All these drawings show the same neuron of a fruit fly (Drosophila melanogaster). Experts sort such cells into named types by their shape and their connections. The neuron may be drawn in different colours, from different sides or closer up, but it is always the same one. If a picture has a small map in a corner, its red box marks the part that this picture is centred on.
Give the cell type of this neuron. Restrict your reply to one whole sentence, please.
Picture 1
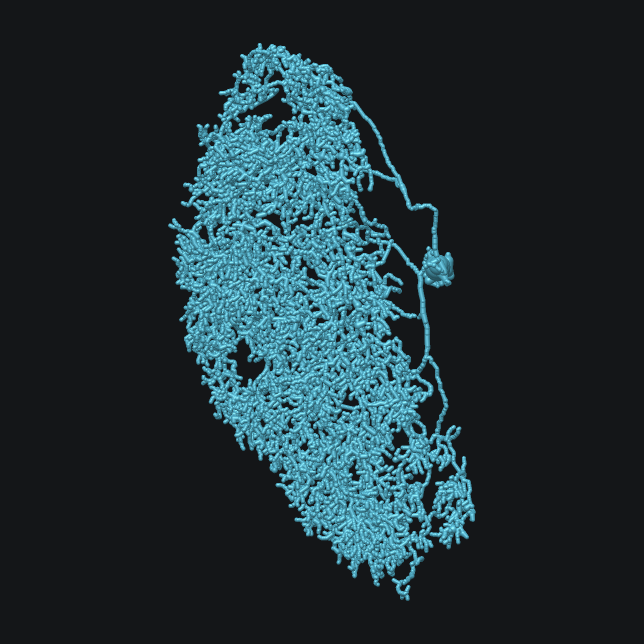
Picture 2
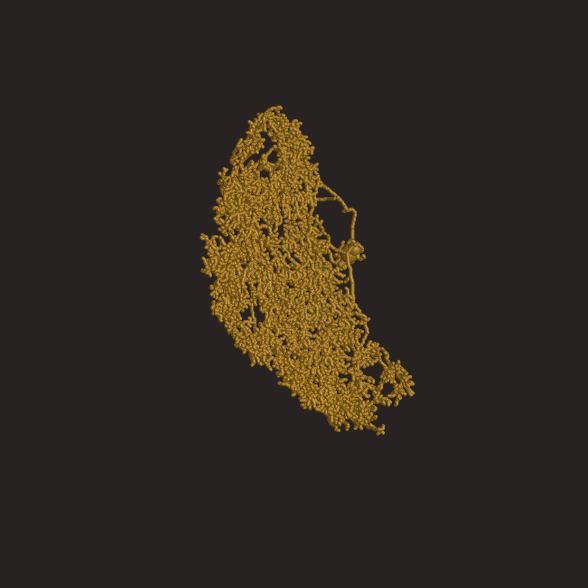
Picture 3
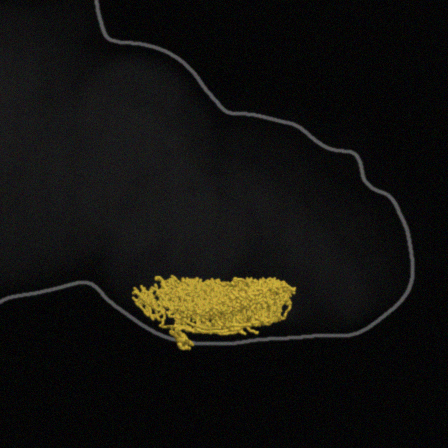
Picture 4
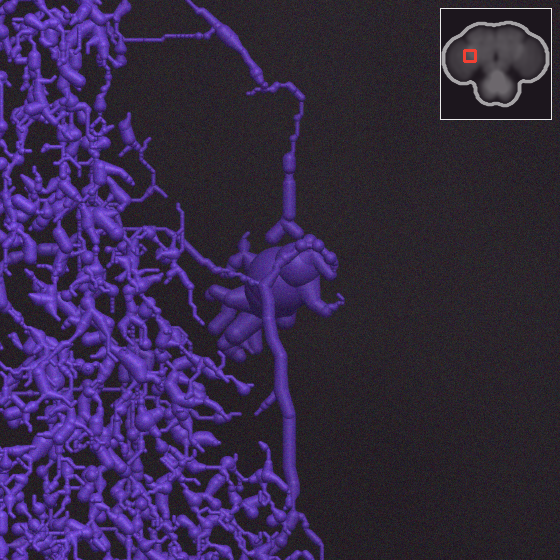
The type assigned to this neuron is LPi12.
